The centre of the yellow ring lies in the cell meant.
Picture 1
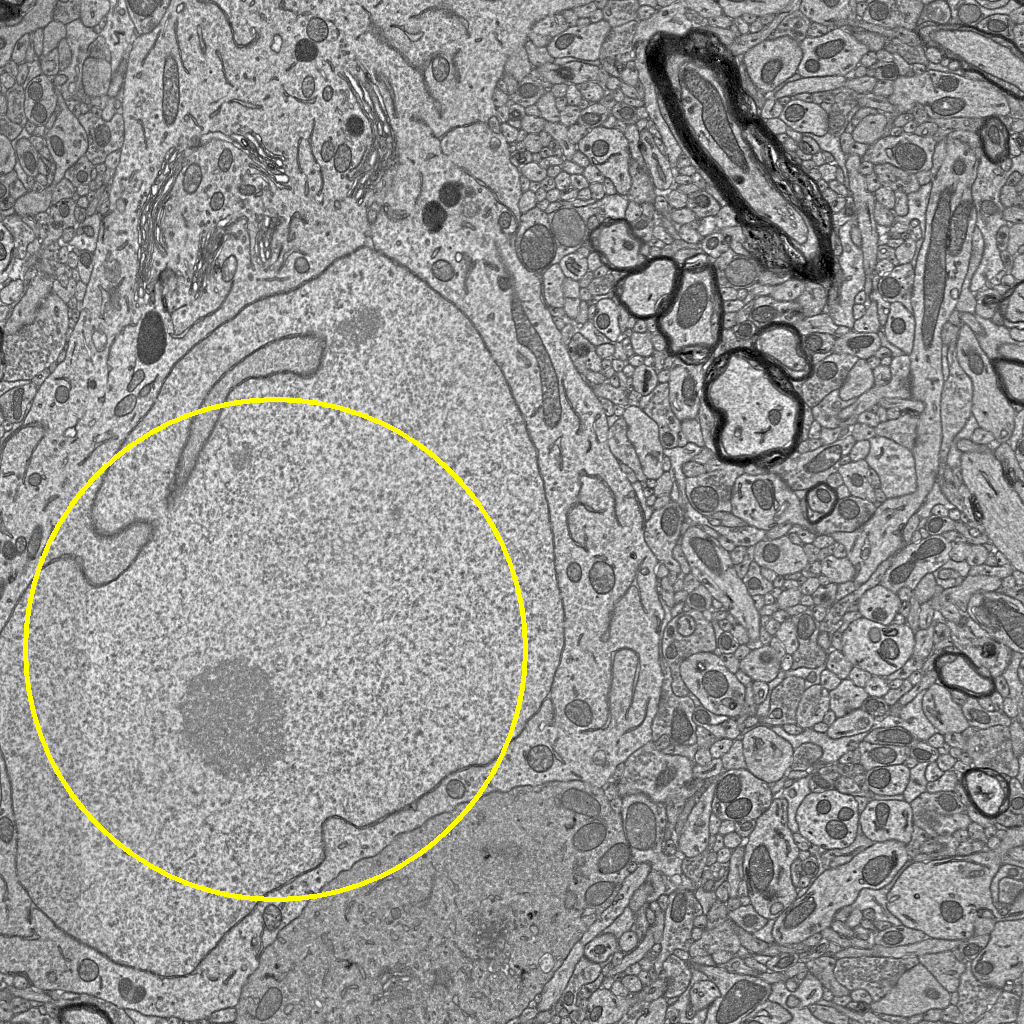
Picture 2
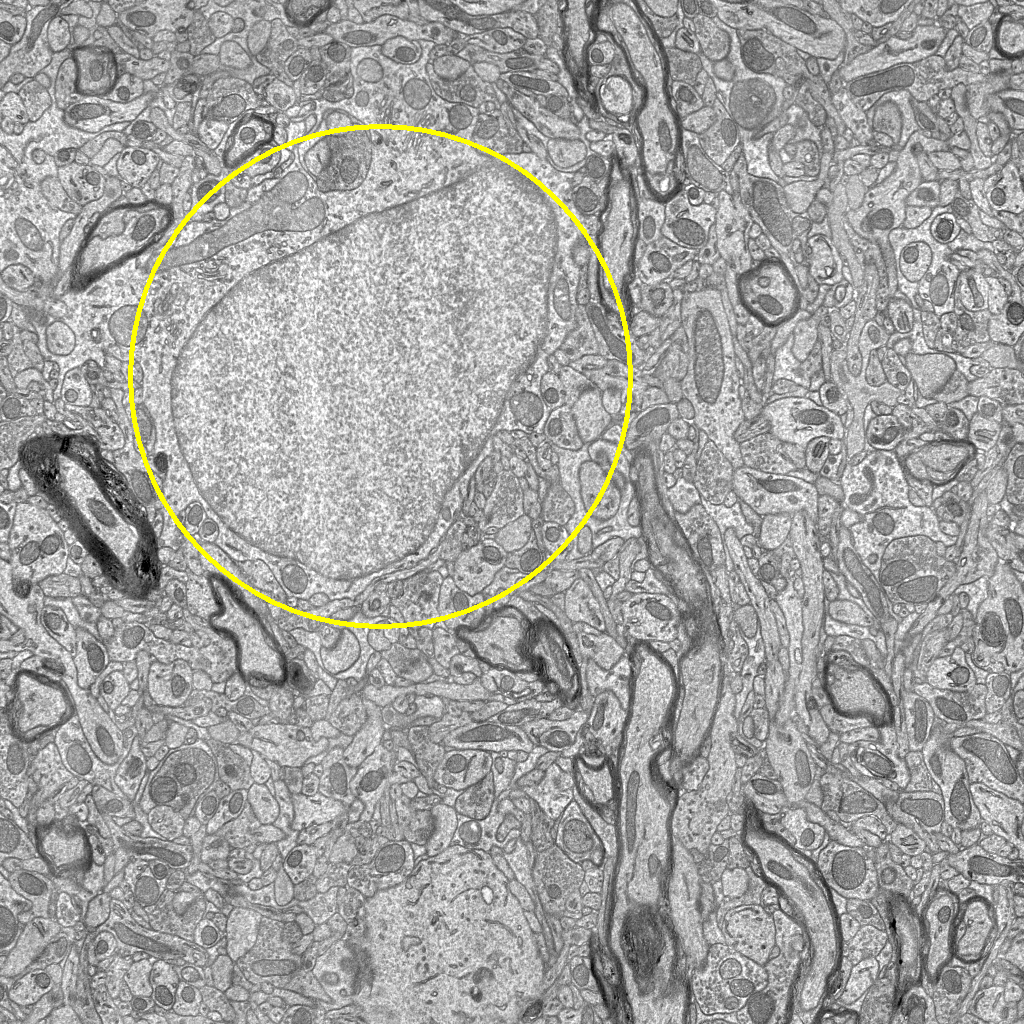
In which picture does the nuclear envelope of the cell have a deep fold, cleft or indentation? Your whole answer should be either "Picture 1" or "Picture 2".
Picture 1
